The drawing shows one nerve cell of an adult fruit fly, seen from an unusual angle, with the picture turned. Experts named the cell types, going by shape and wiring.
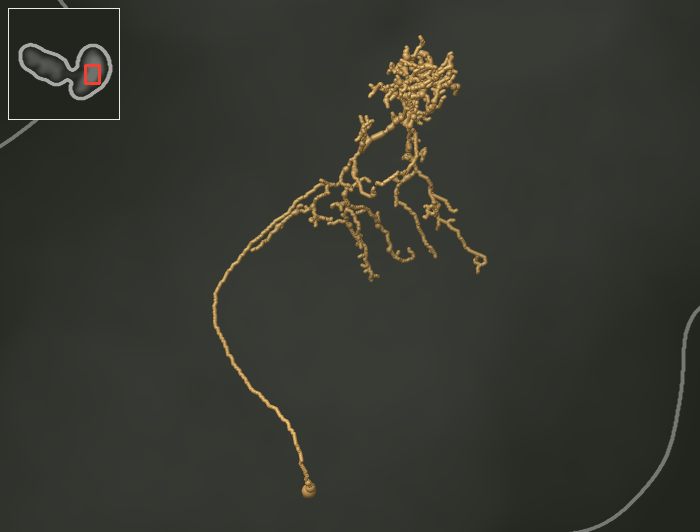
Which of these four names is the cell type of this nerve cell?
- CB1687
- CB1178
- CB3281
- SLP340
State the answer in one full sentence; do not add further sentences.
Cell type CB3281 is what this nerve cell is.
